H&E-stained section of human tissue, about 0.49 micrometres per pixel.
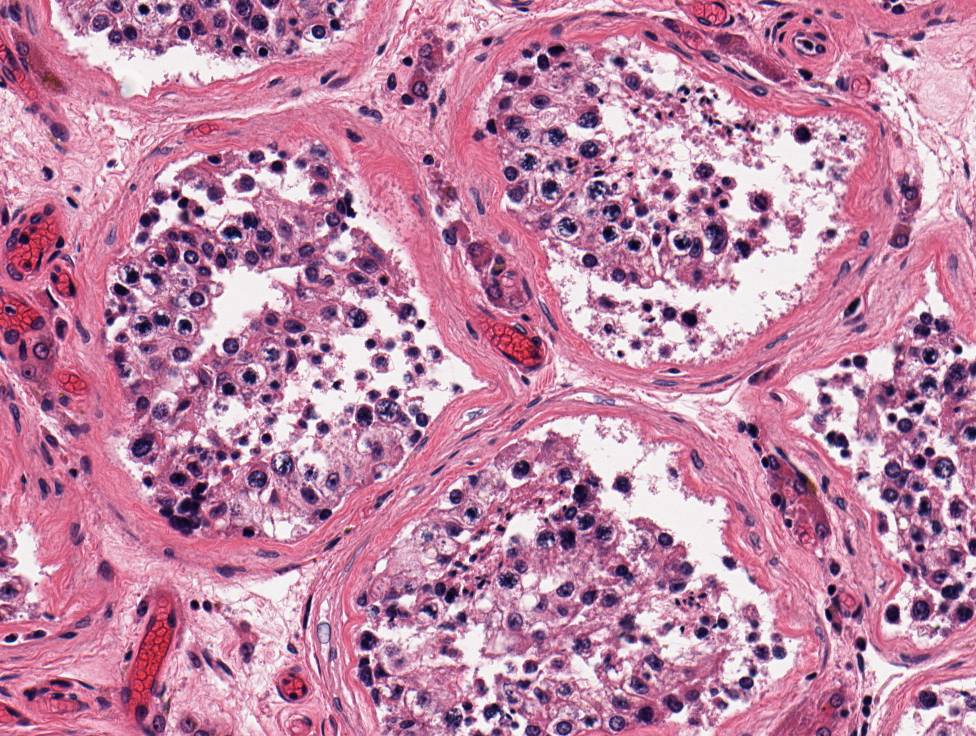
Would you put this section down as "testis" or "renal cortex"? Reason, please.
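This is testis. Several large rounded tubular profiles fill the field, packed closely and separated by narrow bands of interstitium. Each tubule has a thick, pink, layered fibrous wall holding flattened spindle-shaped nuclei. Inside, the cells are loosely arranged and discohesive, with no orderly layering from wall to centre. The larger ones have pale, finely granular to vacuolated pink cytoplasm.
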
